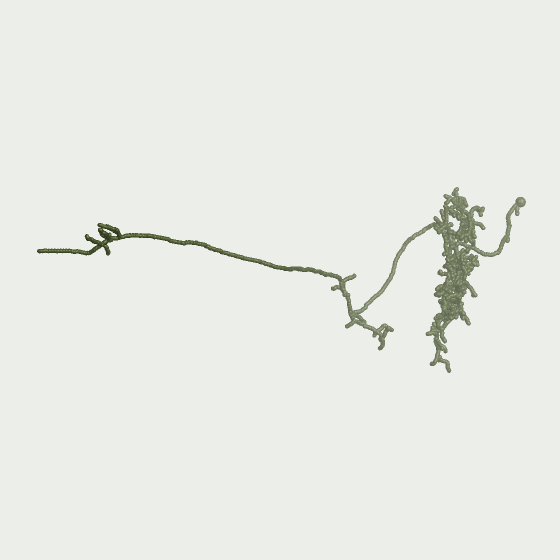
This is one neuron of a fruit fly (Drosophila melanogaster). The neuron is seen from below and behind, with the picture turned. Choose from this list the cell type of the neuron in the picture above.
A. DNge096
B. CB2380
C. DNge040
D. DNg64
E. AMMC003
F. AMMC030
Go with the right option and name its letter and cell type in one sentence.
The cell type matching the neuron is DNge096, which option A provides.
